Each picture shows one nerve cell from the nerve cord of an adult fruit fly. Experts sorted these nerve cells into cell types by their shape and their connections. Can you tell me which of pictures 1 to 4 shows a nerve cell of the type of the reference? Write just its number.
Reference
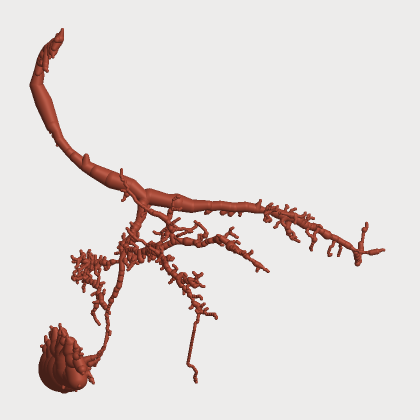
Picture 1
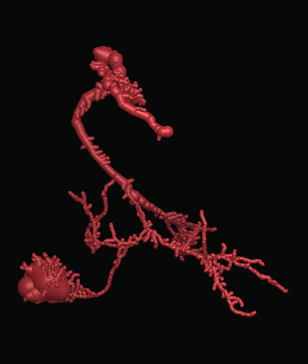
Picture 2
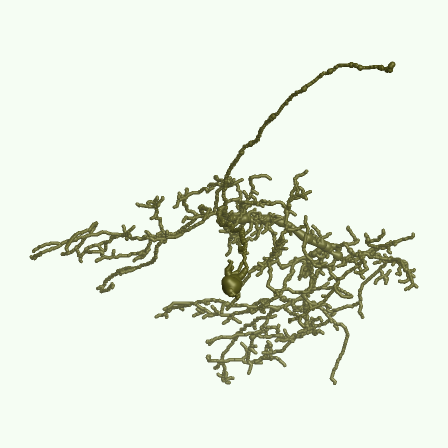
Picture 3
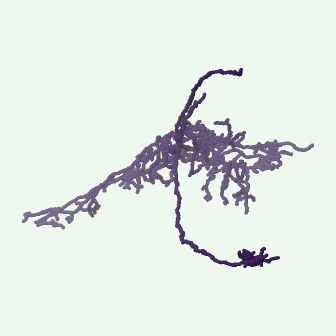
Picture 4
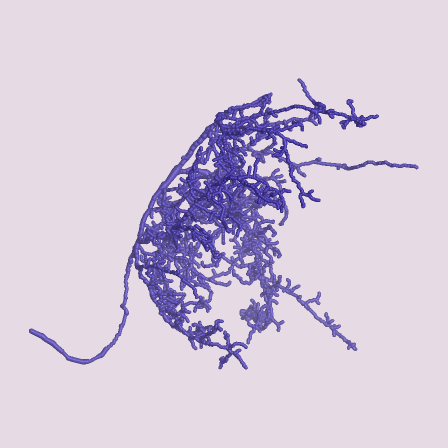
1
